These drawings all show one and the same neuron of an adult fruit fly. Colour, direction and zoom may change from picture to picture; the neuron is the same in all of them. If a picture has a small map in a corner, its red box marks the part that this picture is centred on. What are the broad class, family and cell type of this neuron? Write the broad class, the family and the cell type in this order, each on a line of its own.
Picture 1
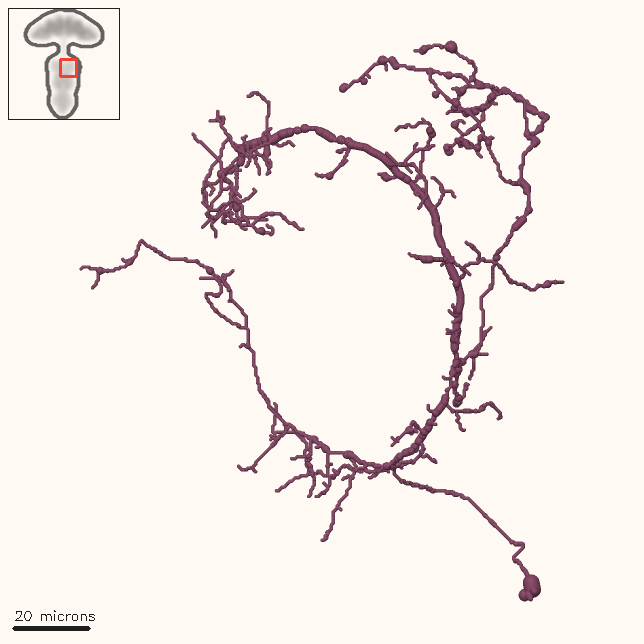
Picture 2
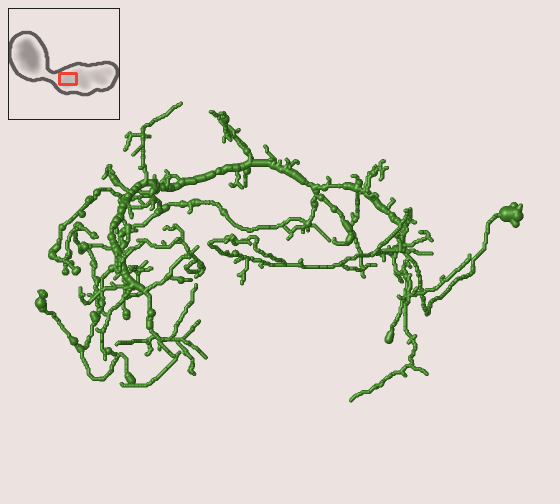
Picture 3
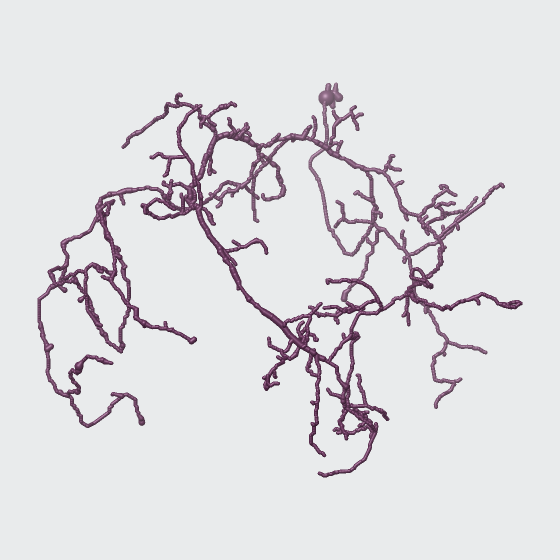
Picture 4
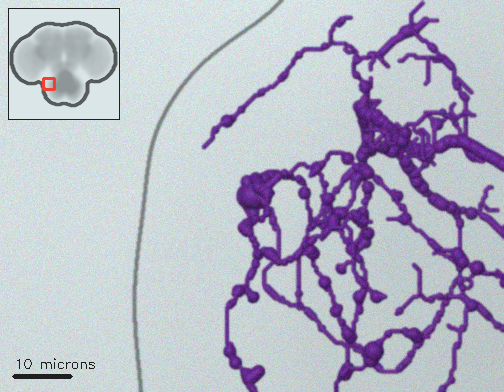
nerve-cord intrinsic neuron
hemilineage 03A
IN03A049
